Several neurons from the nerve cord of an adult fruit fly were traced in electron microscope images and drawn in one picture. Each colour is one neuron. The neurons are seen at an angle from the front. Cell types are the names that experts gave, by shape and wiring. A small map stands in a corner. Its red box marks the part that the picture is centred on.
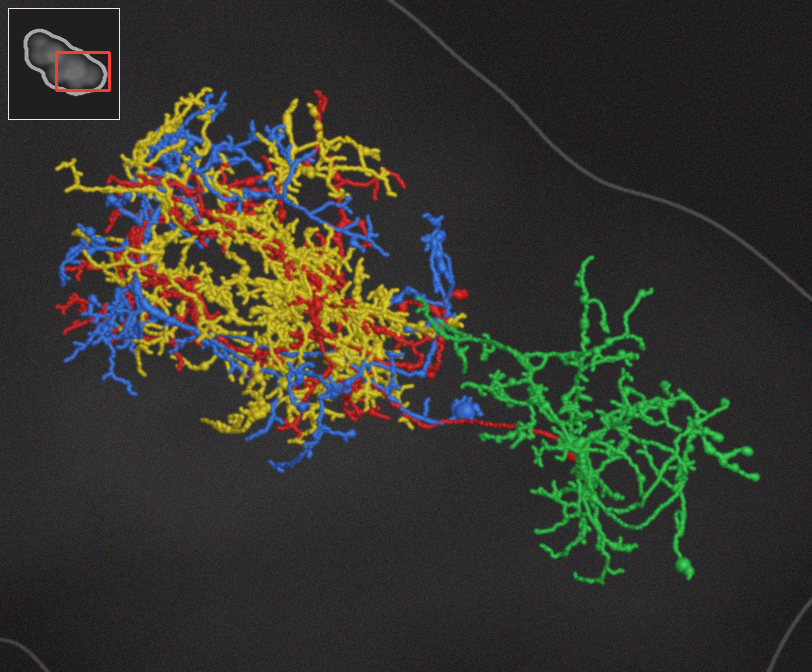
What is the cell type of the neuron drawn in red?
IN16B083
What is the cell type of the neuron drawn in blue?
IN16B077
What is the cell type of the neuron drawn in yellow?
IN21A022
